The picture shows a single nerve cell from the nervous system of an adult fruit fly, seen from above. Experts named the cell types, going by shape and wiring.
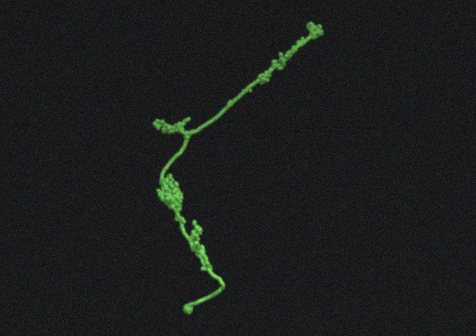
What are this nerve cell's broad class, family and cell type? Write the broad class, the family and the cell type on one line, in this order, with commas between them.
optic-lobe intrinsic neuron, TmY, TmY5a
